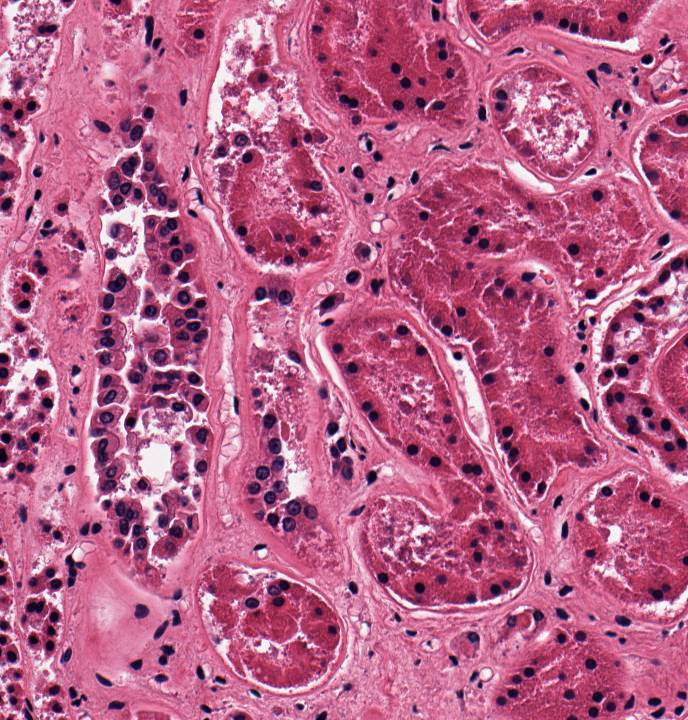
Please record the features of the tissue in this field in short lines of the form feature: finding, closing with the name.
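Tubular lining: cells with abundant, granular, deeply eosinophilic cytoplasm, centre and right
Lumens: many narrowed or filled with granular pink debris and cell fragments
Clefts: thin, clear, separating several tubules from surrounding stroma
Tissue: renal cortex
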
